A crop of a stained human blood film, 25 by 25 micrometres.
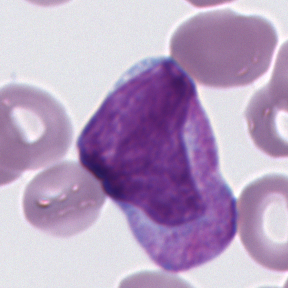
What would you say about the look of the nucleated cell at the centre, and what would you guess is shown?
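Its outline is angular and irregularly polygonal, not round. It measures about 19 by 13 micrometres. A large nucleus takes up most of the upper left part of the cell. The chromatin is fine and delicate, with no coarse dark clumps. A moderate band of cytoplasm lies mainly below and to the right of the nucleus. This is an atypical promyelocyte.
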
